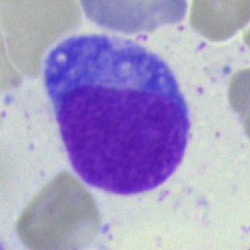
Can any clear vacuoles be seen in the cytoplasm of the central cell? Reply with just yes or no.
Yes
